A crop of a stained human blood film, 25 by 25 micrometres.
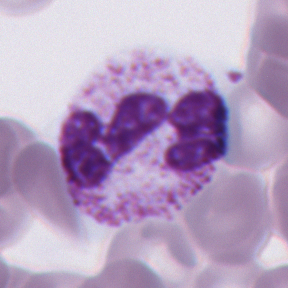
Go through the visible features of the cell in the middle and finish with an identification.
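Look first at the nucleus: it is split into separate lobes joined by narrow strands, and its chromatin is dark purple and coarsely clumped. Around it lies plentiful, very pale pinkish cytoplasm, with small pink-violet granules scattered all through it. So this is a segmented neutrophil.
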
